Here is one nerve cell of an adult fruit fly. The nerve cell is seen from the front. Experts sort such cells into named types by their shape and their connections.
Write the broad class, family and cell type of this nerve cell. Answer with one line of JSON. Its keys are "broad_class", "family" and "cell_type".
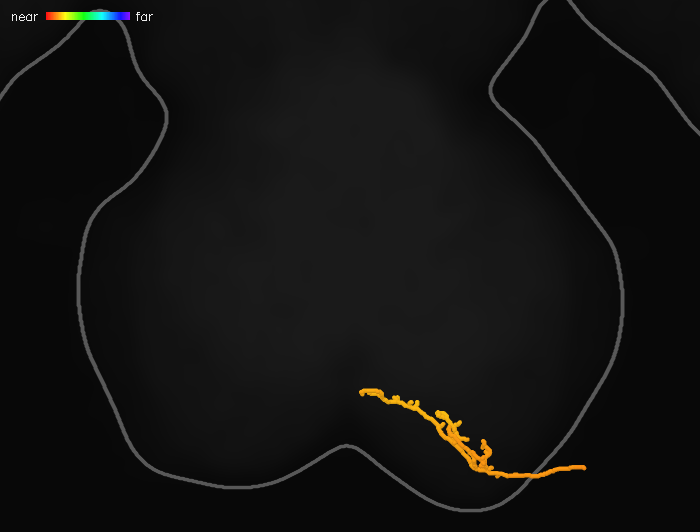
{"broad_class": "sensory neuron entering the nerve cord", "family": "class gustatory", "cell_type": "LgLG6"}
